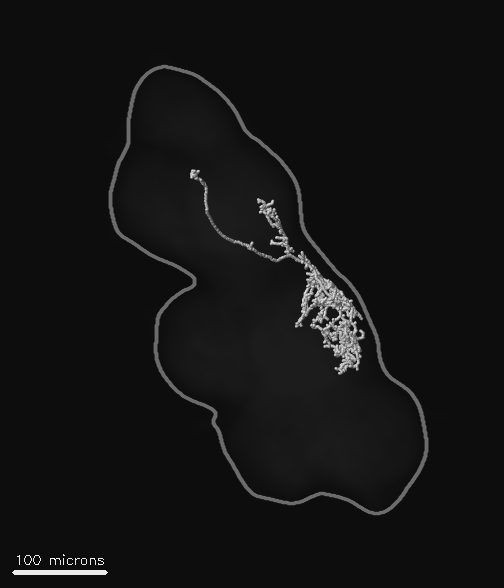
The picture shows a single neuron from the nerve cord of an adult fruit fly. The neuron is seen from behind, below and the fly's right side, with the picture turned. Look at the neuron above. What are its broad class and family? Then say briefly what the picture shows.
Its broad class is nerve-cord intrinsic neuron. The family is hemilineage 06B. From top to bottom in the picture it spans about 200 microns. As drawn here it is about as wide as it is tall.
